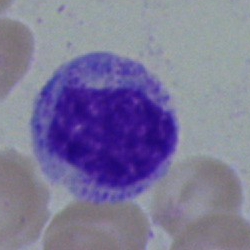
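Myelocyte in a stained human bone marrow smear: a round cell with a smooth, even edge. Its dark purple chromatin is coarsely clumped, with small paler gaps between the clumps, and a paler, clearer band of cytoplasm lies just above the nucleus. Slight blurring softens the fine detail.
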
